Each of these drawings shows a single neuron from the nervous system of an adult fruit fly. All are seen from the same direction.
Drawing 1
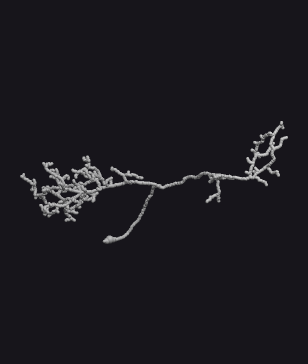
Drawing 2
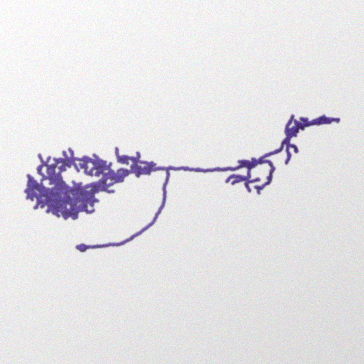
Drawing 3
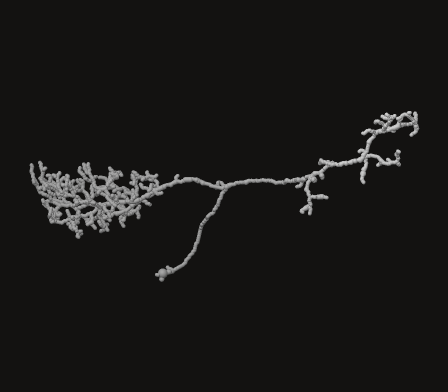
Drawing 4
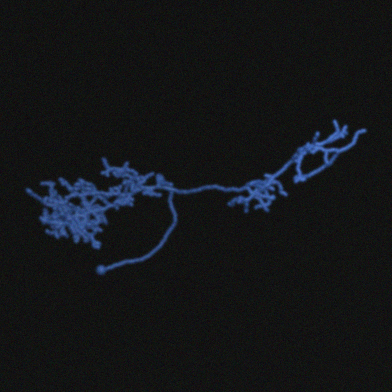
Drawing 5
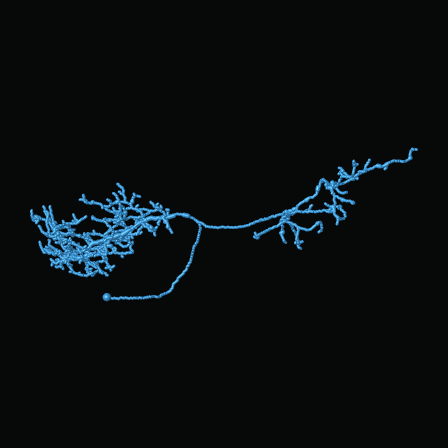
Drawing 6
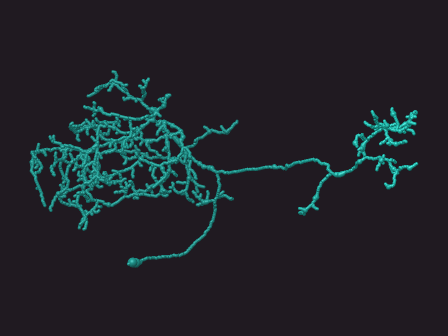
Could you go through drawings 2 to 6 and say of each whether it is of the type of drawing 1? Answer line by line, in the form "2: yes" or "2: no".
2: yes
3: yes
4: yes
5: yes
6: no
